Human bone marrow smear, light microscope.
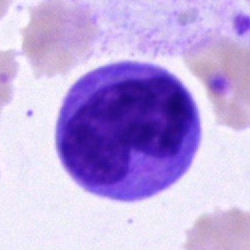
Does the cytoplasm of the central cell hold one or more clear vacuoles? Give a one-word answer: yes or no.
No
